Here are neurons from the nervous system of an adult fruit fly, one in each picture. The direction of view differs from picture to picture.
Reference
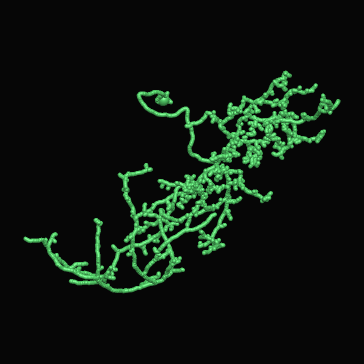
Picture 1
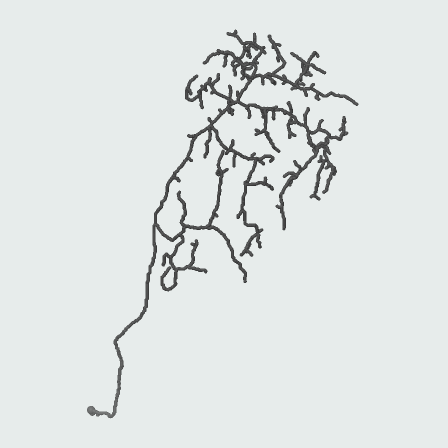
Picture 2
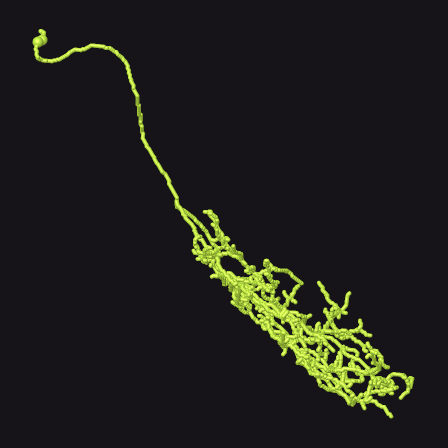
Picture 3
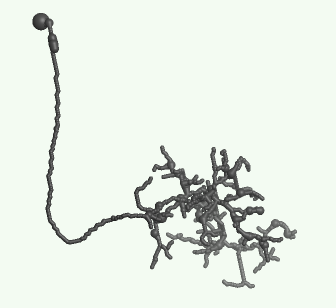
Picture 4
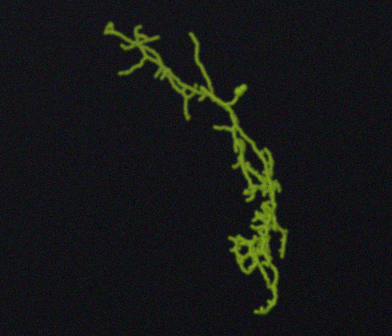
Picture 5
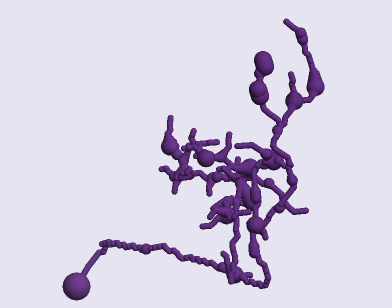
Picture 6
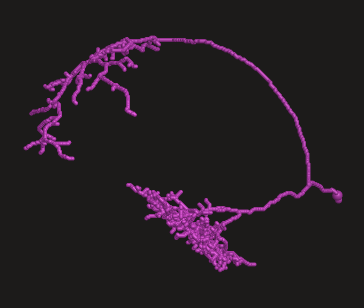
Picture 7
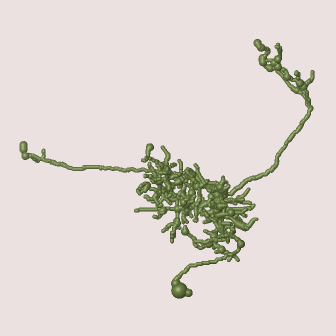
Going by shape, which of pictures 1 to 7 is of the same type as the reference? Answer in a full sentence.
Picture 4 is of the same cell type.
